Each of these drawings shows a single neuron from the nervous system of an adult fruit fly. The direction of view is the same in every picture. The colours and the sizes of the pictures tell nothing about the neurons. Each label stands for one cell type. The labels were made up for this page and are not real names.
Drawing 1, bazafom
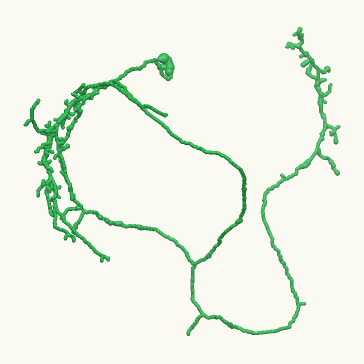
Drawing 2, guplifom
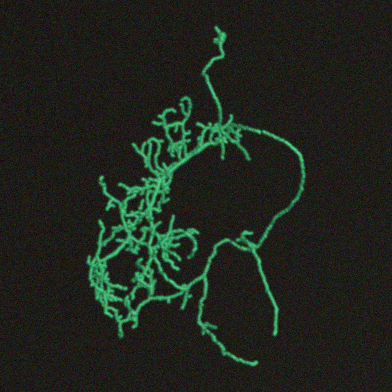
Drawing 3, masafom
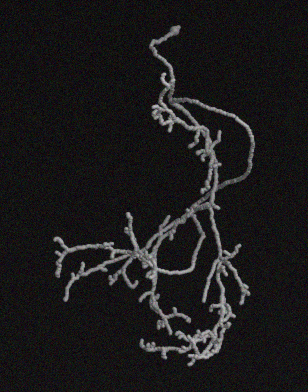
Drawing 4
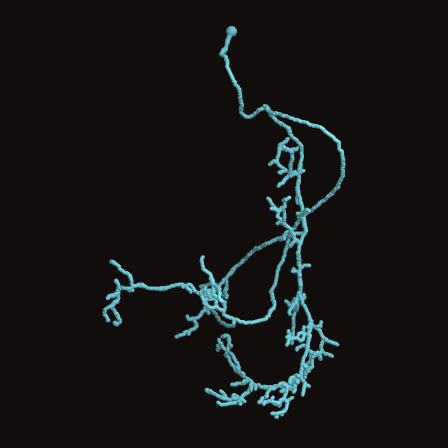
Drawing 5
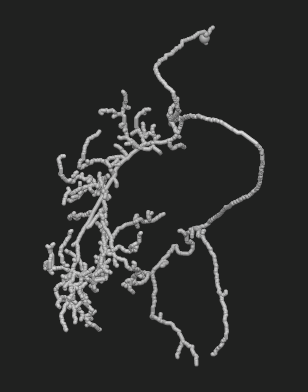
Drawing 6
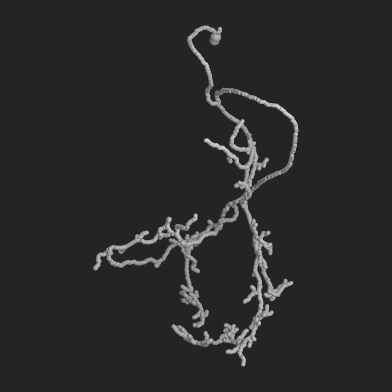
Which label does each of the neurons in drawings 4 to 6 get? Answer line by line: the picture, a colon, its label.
4: masafom
5: guplifom
6: masafom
